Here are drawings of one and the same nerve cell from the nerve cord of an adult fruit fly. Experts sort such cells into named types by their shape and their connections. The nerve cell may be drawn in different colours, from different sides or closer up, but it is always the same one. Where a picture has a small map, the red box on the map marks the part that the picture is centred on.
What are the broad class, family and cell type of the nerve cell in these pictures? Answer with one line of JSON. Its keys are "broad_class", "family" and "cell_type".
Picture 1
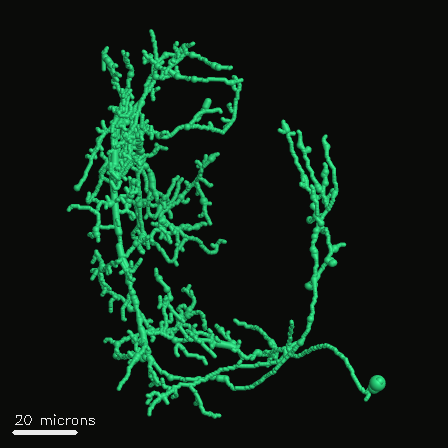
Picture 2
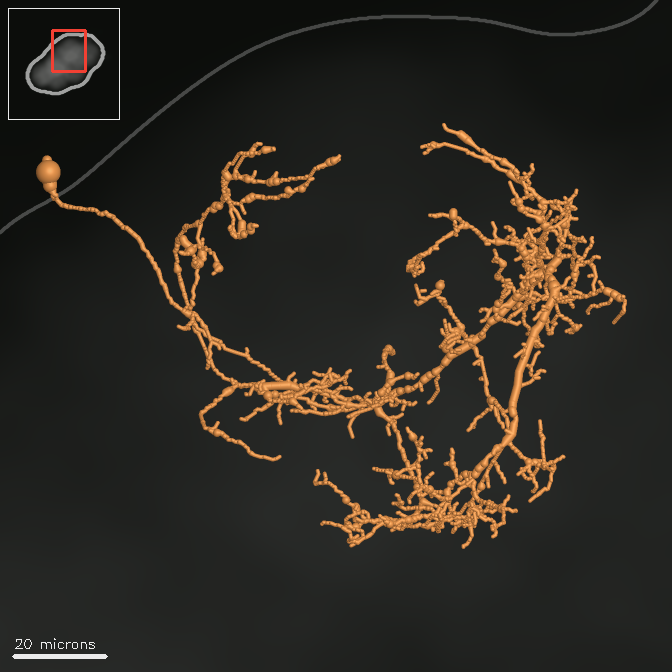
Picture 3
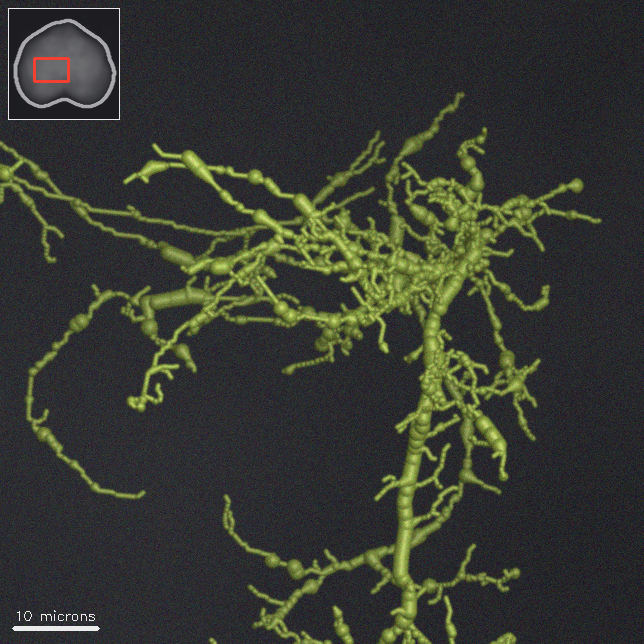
{"broad_class": "nerve-cord intrinsic neuron", "family": "hemilineage 11A", "cell_type": "IN11A007"}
